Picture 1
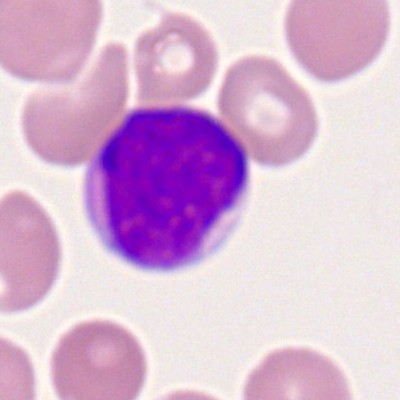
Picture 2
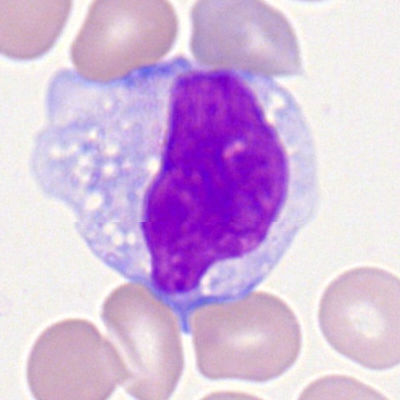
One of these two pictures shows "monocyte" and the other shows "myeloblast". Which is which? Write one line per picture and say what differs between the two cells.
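Picture 1: myeloblast. No vacuoles are seen in the cytoplasm.
Picture 2: monocyte. Many small clear vacuoles dot the cytoplasm on the left of the nucleus.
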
